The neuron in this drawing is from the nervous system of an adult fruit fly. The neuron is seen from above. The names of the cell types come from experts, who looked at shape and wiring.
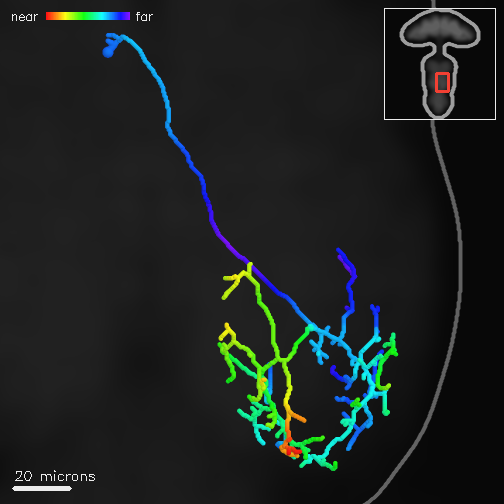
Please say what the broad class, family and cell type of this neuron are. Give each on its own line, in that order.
nerve-cord intrinsic neuron
hemilineage 13B
IN13B082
